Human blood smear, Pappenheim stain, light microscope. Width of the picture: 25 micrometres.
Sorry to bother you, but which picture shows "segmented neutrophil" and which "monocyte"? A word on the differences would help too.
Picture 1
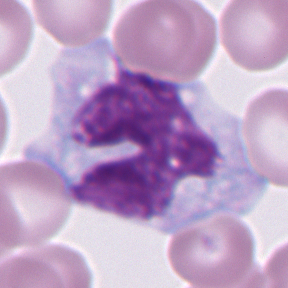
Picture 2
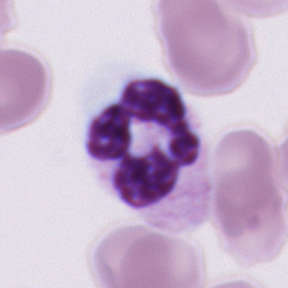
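Taking the pictures in order, picture 1 is a monocyte and picture 2 is a segmented neutrophil. Point one, the nucleus: the segmented neutrophil has lobes arranged in a ring around a pale central space, with dark purple, coarsely clumped chromatin and no visible nucleoli.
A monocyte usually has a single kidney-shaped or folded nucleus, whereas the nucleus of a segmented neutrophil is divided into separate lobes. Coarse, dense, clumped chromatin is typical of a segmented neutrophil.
Point two, the amount of cytoplasm: in the monocyte it is abundant, forming a wide zone around the nucleus.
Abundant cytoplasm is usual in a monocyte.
Point three, the colour of the cytoplasm: pale greyish-blue in the monocyte, pale pinkish-lilac in the segmented neutrophil.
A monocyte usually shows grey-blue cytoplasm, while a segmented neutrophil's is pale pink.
Point four, the contents of the cytoplasm: the monocyte shows no coarse granules but a few small clear vacuoles, and the segmented neutrophil contains no large orange-red granules.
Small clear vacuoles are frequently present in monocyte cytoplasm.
Point five, the outline: the monocyte's is irregular and angular rather than round, with a red cell overlapping its upper edge, while the outer edge of the segmented neutrophil is faint against the background.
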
